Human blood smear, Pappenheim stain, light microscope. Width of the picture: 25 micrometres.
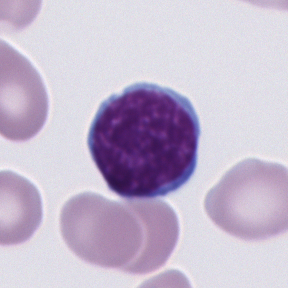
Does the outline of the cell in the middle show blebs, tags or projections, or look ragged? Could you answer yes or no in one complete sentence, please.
No, smooth rather than rough is the outline of this cell.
